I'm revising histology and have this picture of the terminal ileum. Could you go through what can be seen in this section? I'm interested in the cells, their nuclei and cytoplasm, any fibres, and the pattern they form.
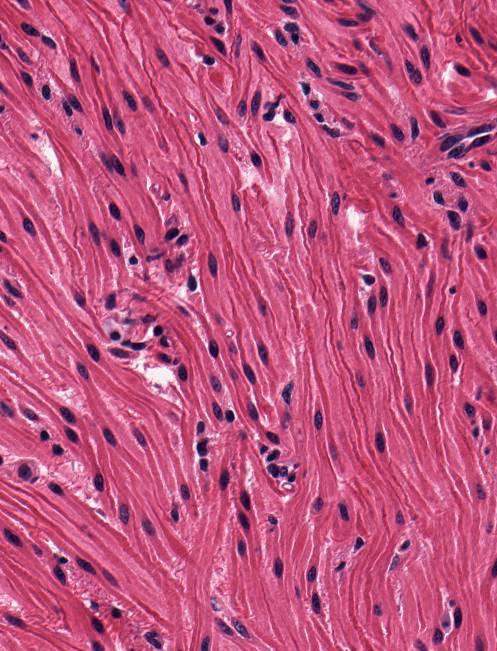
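Tightly packed pink spindle cells, arranged in bundles, fill the whole field with very little stroma between them. Their cytoplasm shows fine lengthwise streaking without cross-striations. Nuclei are fairly uniform in size and shape throughout. Fat cells, glands and epithelium are absent from the field.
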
